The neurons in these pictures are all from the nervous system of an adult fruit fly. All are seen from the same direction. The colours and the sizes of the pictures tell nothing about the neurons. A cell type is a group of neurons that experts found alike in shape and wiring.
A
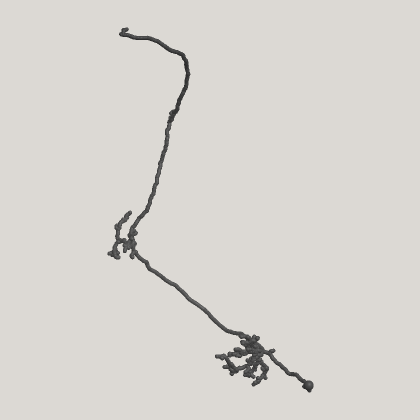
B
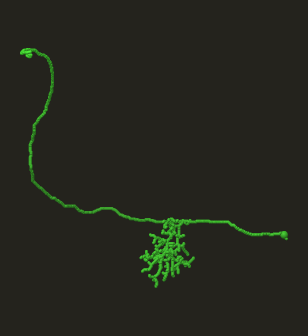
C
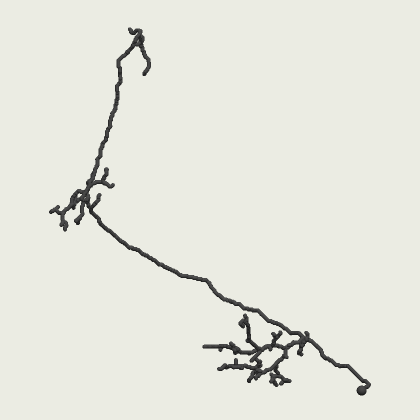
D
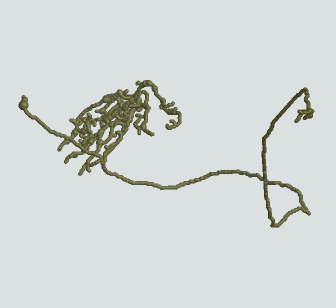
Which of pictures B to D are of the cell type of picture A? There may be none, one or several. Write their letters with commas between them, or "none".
C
